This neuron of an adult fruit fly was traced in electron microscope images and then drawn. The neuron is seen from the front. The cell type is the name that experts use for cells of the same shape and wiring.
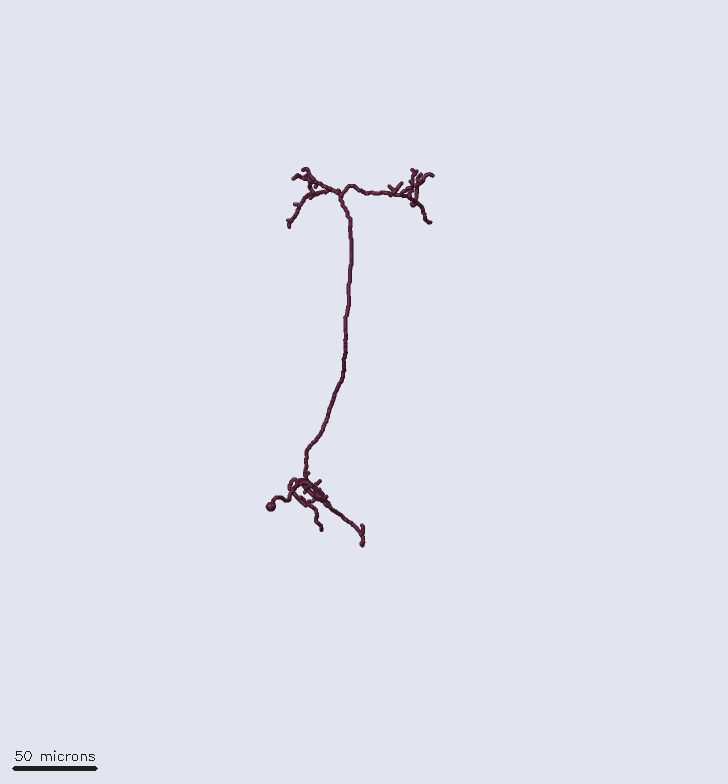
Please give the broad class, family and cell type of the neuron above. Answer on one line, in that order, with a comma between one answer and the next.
central-brain intrinsic neuron, hemilineage FLAa2, SMP739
